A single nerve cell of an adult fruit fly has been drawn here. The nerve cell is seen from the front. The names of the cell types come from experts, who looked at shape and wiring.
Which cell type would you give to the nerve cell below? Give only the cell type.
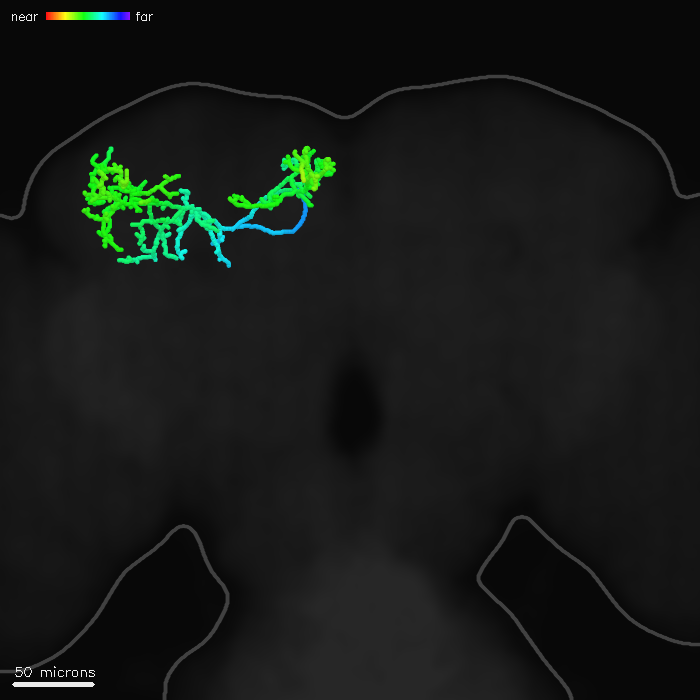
SMP315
